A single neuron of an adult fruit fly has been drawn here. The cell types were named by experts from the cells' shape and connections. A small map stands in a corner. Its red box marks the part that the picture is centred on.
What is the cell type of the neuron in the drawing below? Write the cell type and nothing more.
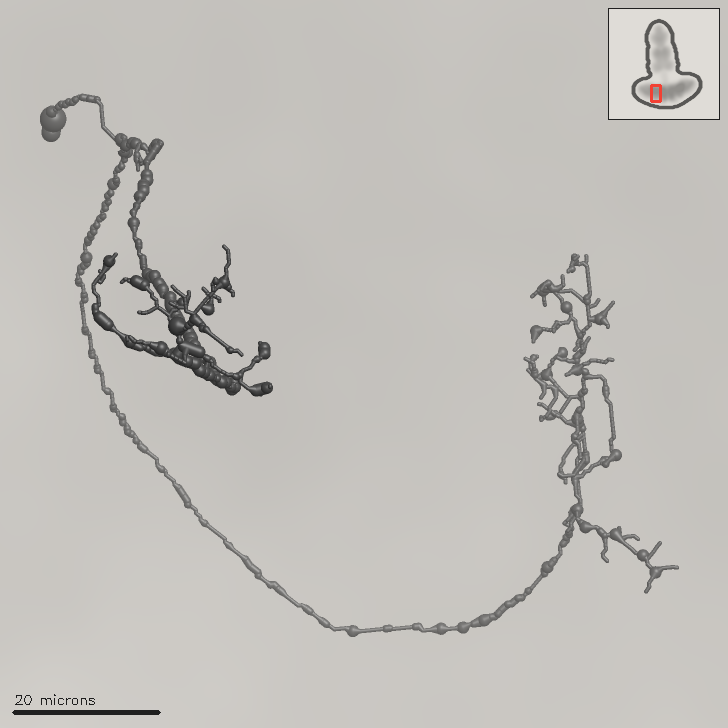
LC9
